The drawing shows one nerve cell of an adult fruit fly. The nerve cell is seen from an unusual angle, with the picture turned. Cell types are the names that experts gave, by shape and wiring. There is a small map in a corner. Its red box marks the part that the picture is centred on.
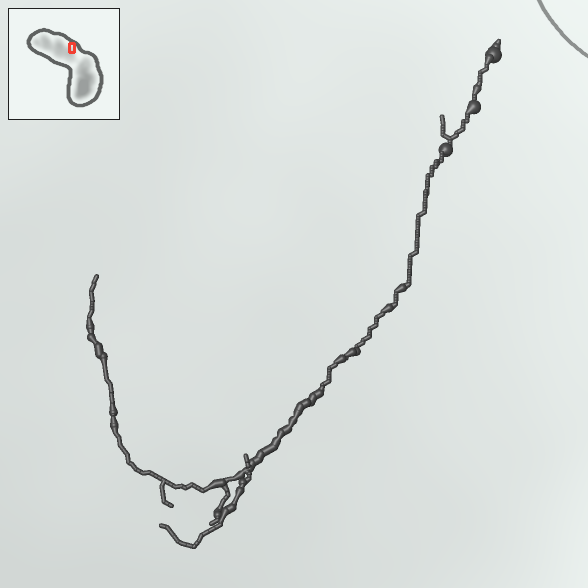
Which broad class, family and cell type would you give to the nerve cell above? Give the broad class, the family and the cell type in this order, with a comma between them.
sensory neuron entering the nerve cord, class gustatory, LgLG2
